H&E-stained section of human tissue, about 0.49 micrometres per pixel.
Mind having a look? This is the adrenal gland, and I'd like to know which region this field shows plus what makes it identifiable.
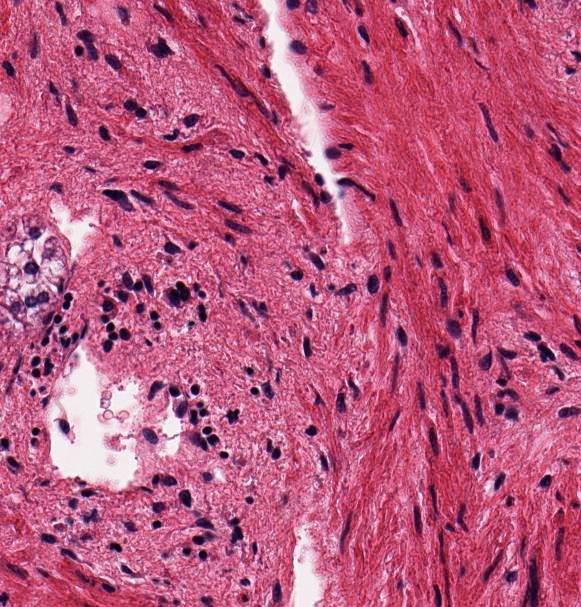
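I'd call this smooth muscle. What settles it for me is the nuclei: elongated, cigar-shaped, lying parallel to the fibres.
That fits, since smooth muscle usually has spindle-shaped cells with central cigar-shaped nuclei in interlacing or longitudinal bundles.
Then there's a narrow white slit-like space running from the top edge down toward the centre between two bundles. Down in the lower left quarter, a cluster of small round dark nuclei surrounds an irregular empty space. And at the left edge, a little above mid-height, a small group of cells has pale, bubbly cytoplasm.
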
